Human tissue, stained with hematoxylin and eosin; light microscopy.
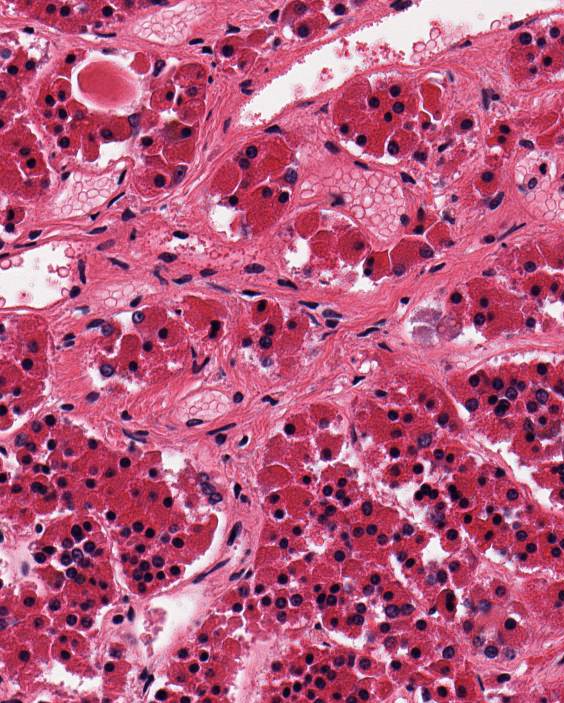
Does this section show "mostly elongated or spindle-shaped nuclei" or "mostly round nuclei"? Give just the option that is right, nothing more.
Mostly round nuclei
